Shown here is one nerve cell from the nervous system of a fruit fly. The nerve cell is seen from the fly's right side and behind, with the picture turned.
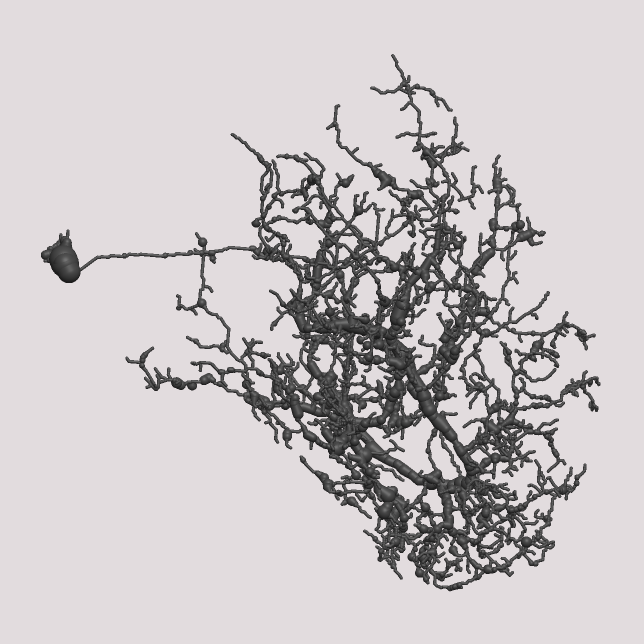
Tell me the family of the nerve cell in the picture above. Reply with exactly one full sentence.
It is hemilineage 19A which is the family of the nerve cell.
